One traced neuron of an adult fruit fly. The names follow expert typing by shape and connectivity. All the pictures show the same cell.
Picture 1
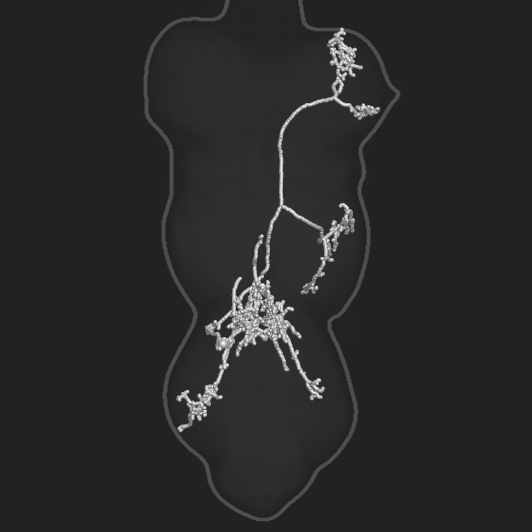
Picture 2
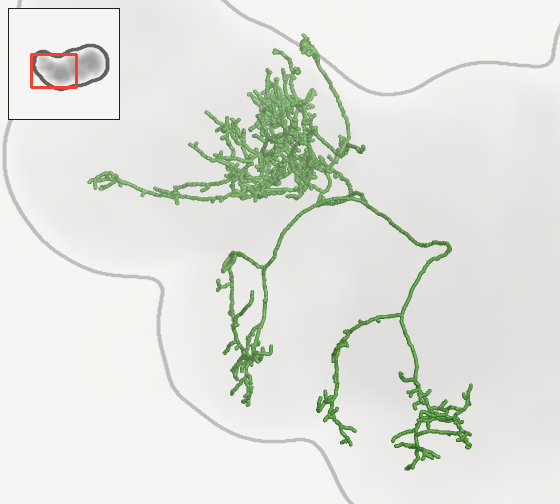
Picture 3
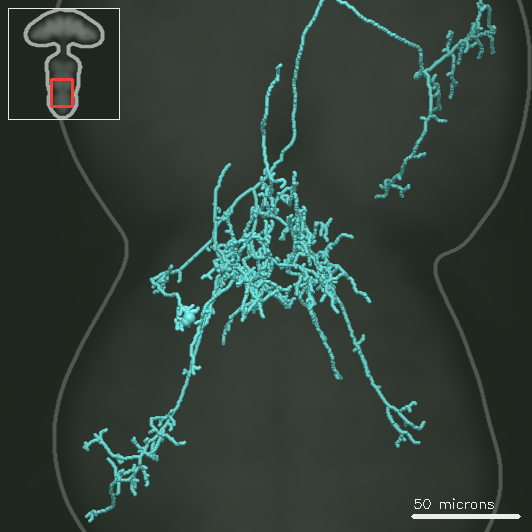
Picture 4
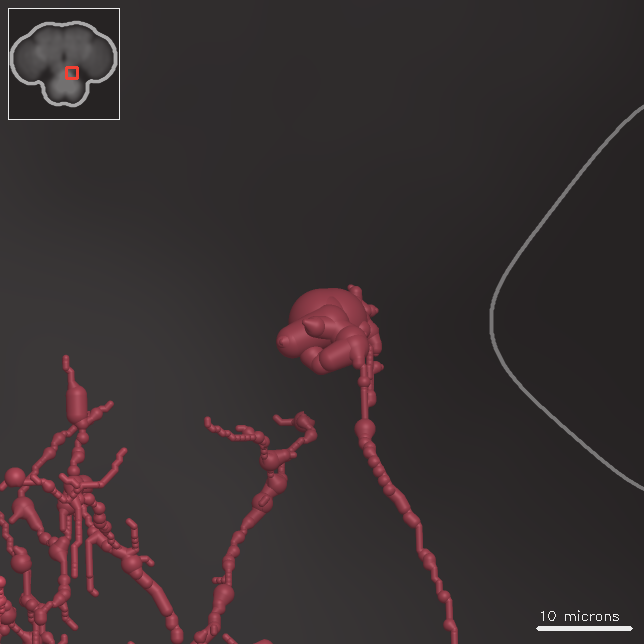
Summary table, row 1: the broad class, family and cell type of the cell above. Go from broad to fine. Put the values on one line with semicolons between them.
nerve-cord intrinsic neuron; hemilineage 18B; IN18B008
